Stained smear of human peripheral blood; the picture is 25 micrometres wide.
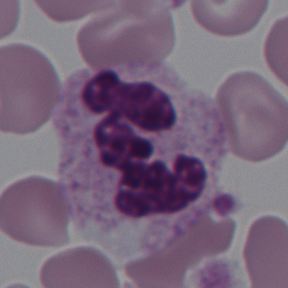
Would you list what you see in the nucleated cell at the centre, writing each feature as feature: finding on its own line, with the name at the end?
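Lobes: nuclear chain running upper left to lower right
Nucleoli: none visible
Granules: fine, lilac, evenly scattered through cytoplasm
Outline: roughly round, slightly uneven edge
Identification: segmented neutrophil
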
